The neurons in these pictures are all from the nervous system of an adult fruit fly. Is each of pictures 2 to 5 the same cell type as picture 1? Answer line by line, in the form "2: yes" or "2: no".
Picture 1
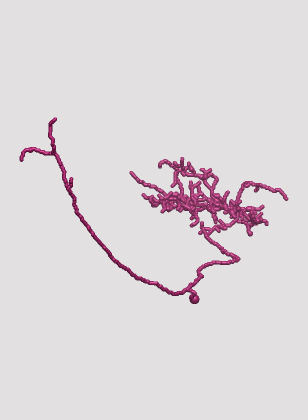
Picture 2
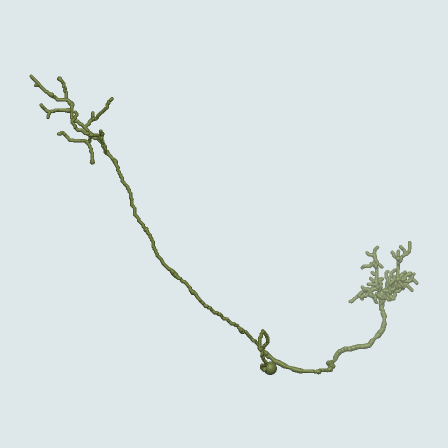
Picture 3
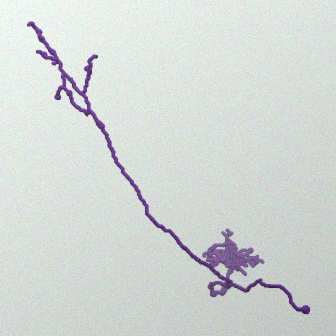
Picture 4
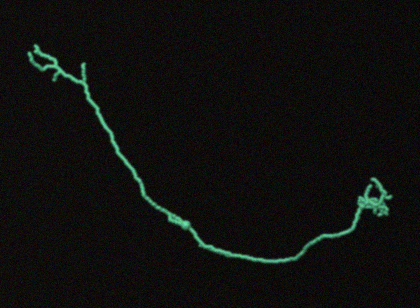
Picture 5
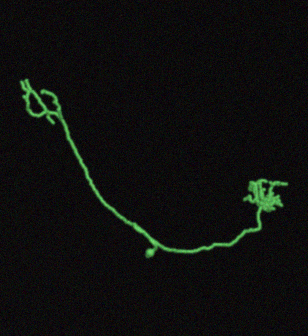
2: no
3: no
4: no
5: no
